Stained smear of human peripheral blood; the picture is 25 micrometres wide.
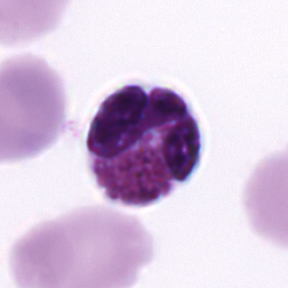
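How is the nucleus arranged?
It is split into separate lobes along the top and right side of the cell, with dense, dark purple chromatin and no visible nucleoli.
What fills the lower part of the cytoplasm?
Tightly packed coarse, round granules.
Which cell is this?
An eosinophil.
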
